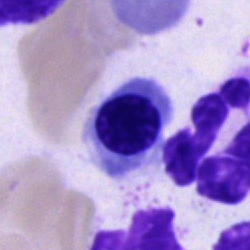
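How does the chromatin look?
Dark purple and coarsely clumped.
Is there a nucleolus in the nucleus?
None that I can see.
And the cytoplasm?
Blue, forming a moderate rim around the nucleus, with no visible granules.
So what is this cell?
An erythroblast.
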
